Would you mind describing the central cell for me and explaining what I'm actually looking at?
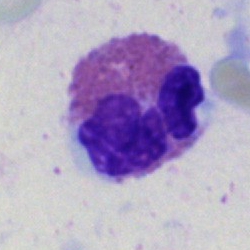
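The central cell is roughly round, with a slightly uneven, grainy edge. Its nuclear lobes occupy the lower and right part of the cell, leaving the upper left to cytoplasm. No nucleoli are visible in the nucleus. Many coarse pink-red granules pack the cytoplasm. The cell is an eosinophil.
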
